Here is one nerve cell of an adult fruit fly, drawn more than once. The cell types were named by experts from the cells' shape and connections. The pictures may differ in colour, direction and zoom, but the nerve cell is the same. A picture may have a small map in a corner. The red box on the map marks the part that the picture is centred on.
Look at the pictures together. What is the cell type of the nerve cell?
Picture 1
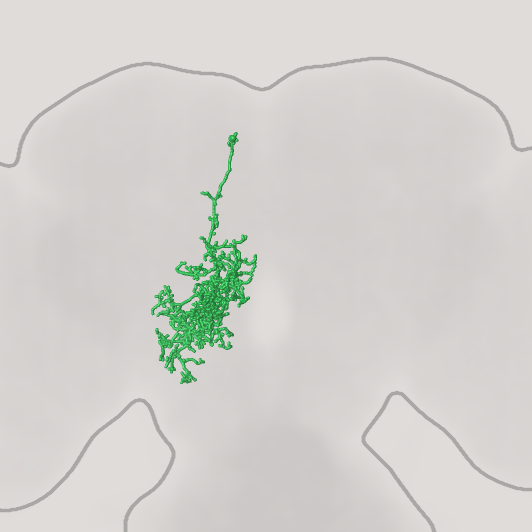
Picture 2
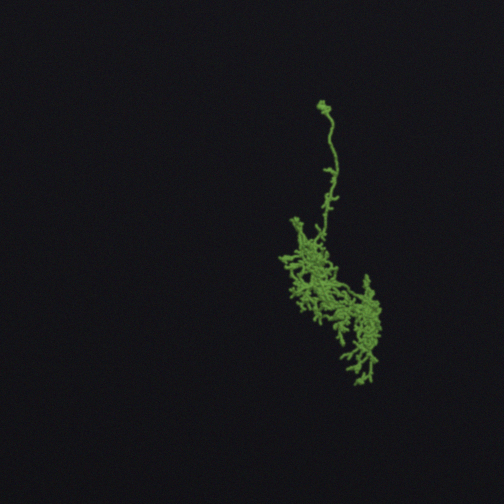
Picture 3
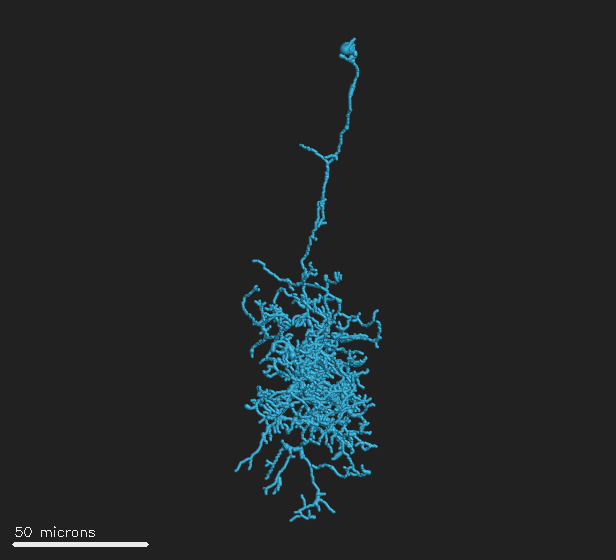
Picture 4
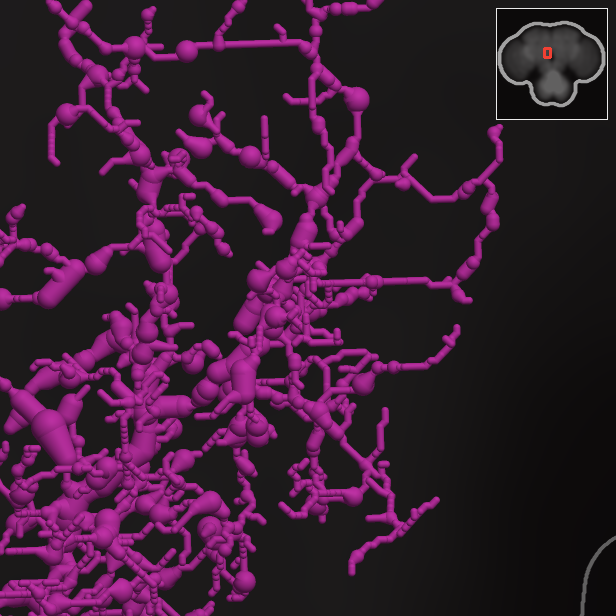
PS137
